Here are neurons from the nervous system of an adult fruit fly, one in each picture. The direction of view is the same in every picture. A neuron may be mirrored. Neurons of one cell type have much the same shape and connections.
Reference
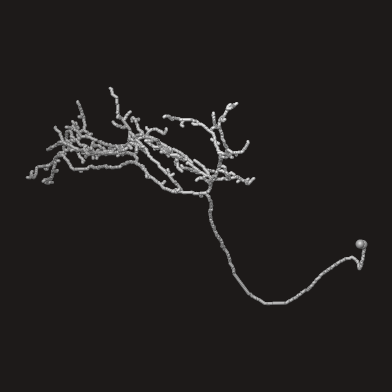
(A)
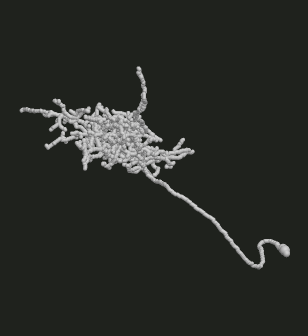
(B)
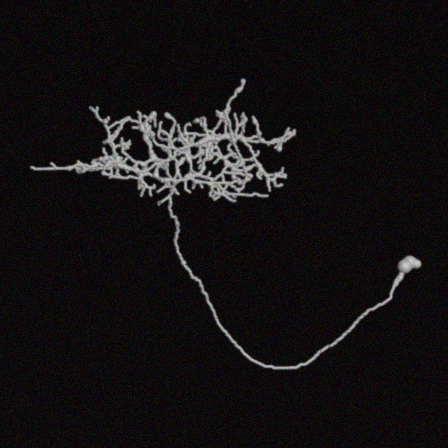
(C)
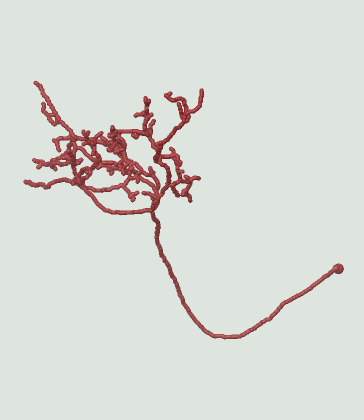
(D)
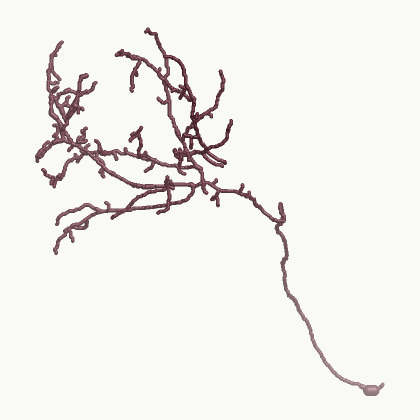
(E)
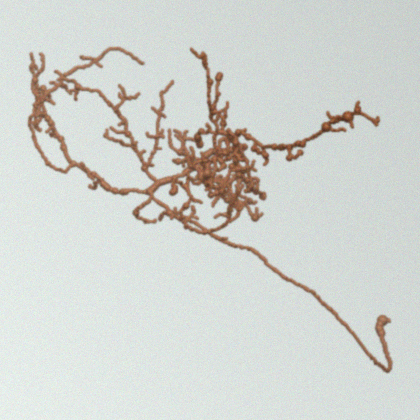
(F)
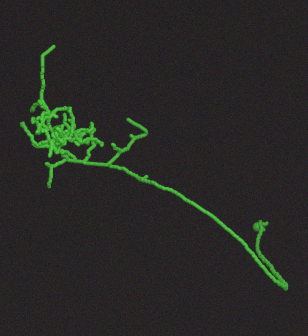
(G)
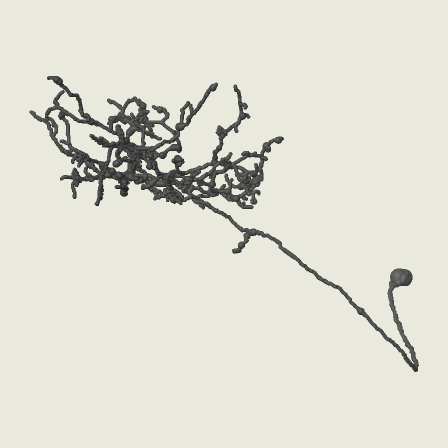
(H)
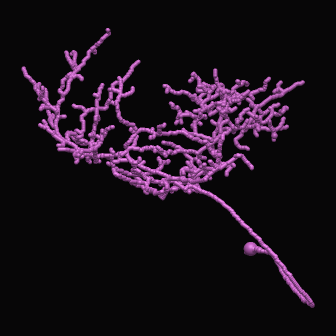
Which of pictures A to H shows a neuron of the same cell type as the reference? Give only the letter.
C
